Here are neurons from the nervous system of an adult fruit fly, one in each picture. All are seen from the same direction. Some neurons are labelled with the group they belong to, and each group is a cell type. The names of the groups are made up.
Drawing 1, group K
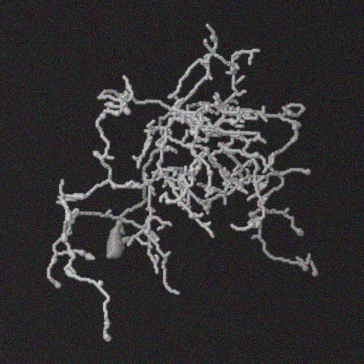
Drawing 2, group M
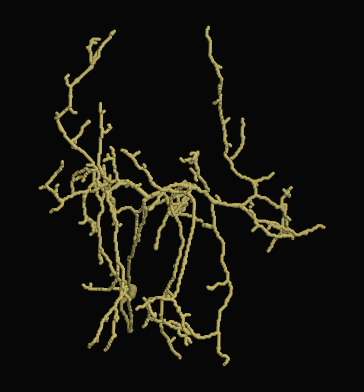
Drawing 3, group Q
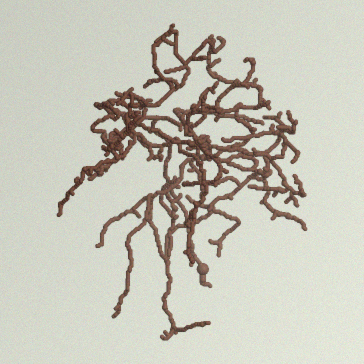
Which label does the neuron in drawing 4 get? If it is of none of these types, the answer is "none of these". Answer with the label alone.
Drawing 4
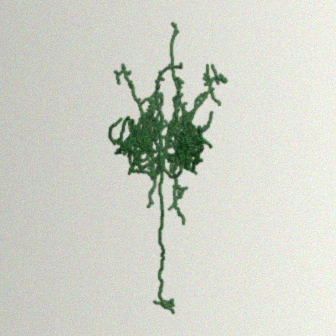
group Q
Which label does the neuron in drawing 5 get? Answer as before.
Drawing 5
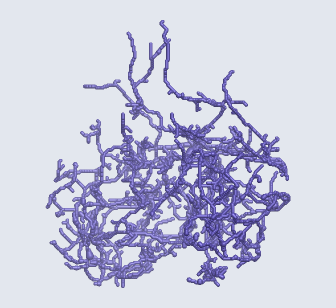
group Q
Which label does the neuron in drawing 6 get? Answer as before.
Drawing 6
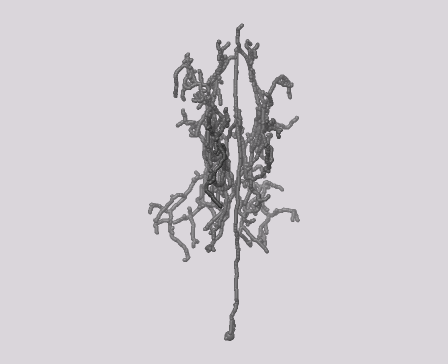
group K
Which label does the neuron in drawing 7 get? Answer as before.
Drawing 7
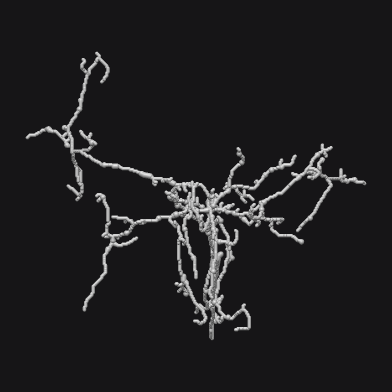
group M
